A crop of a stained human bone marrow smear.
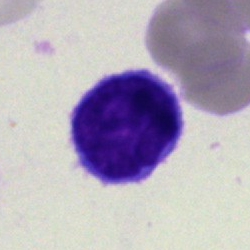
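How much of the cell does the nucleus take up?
Almost the whole cell.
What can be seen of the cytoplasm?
Very little: at most a thin rim around the nucleus.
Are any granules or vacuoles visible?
Neither distinct granules nor vacuoles are seen.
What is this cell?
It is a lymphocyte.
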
